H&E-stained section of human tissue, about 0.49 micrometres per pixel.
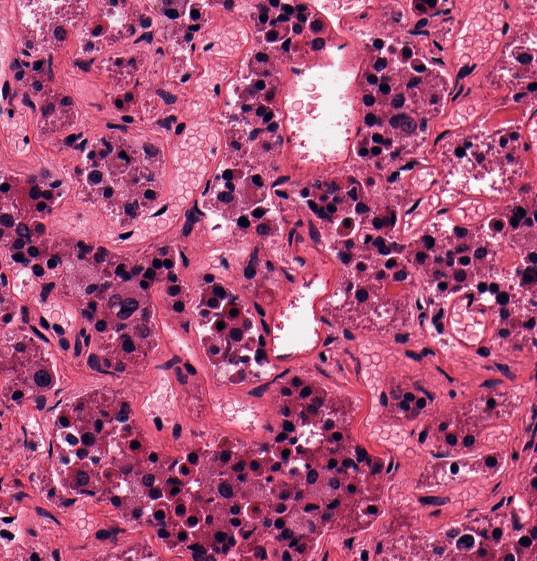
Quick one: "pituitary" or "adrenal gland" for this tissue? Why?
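This is pituitary.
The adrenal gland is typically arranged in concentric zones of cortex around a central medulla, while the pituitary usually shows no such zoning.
Here, across the whole field, the cells lie instead in nests separated by thin pink fibrous septa, which sets it apart from adrenal gland. Cells packed within the nests have granular pink-purple cytoplasm, and elongated dark spindle-shaped nuclei lie along the septa. No large single-vacuole fat cells are present.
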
